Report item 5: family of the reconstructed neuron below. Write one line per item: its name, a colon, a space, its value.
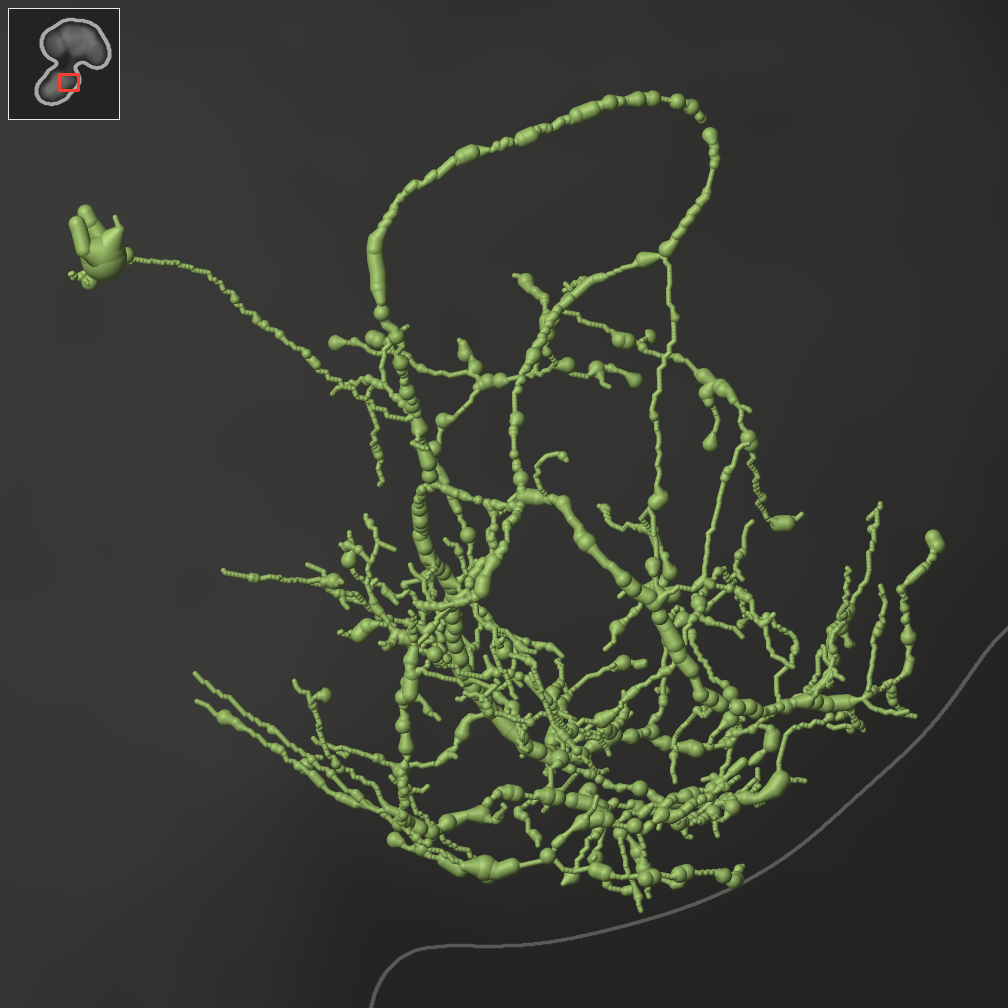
family: hemilineage 01A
